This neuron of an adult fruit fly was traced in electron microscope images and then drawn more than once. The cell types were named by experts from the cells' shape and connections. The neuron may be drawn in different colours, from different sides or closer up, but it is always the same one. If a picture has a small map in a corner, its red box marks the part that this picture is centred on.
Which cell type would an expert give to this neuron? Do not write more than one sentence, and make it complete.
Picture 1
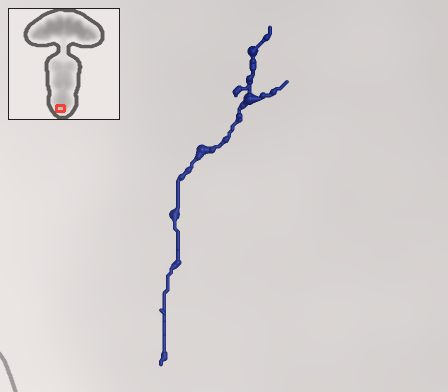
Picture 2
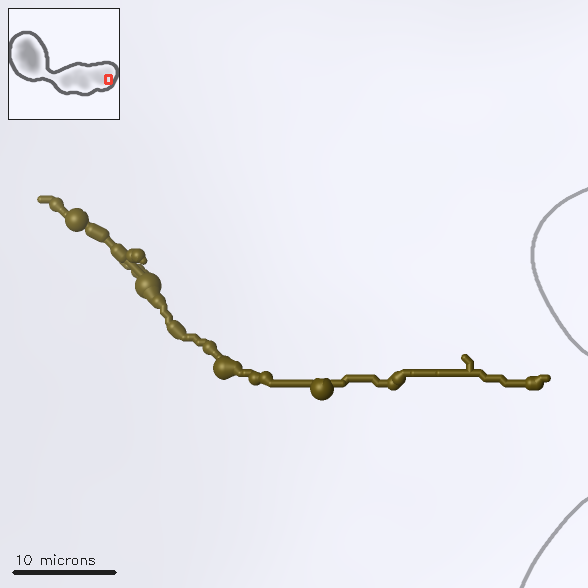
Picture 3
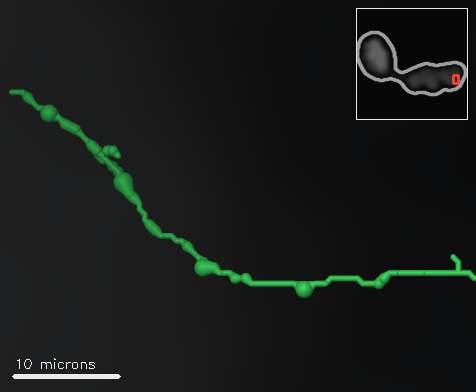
It is to cell type SNta39 that the neuron belongs.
